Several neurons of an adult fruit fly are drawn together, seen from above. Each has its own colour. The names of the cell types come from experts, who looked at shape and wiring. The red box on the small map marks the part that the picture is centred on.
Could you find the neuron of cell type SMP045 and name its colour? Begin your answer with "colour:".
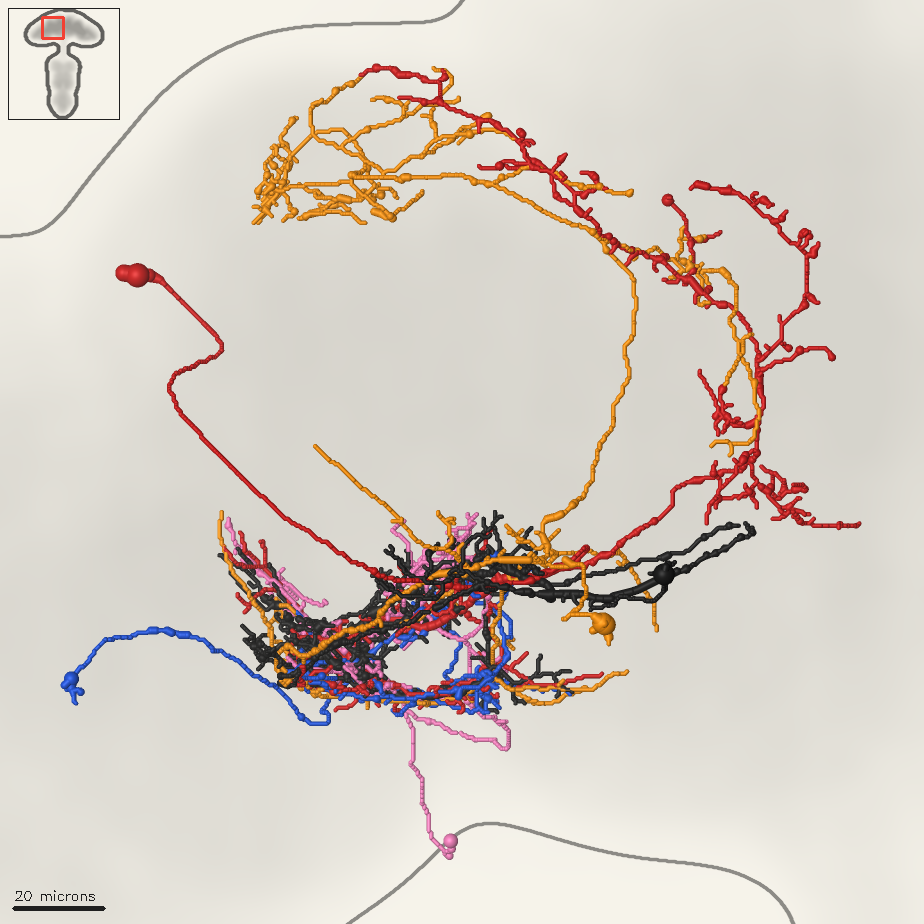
colour: red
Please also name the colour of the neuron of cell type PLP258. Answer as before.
colour: black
